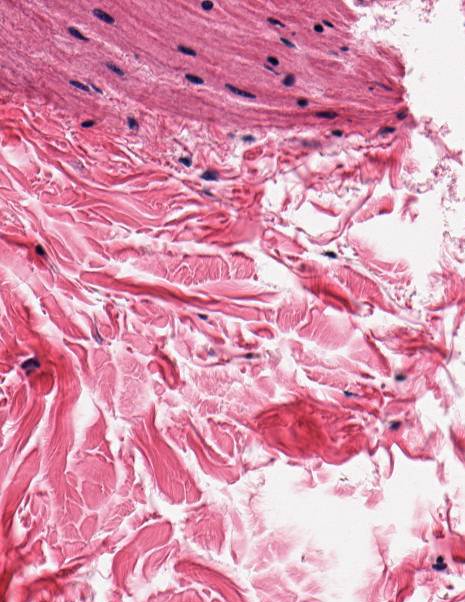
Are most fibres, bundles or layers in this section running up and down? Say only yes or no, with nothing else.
No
